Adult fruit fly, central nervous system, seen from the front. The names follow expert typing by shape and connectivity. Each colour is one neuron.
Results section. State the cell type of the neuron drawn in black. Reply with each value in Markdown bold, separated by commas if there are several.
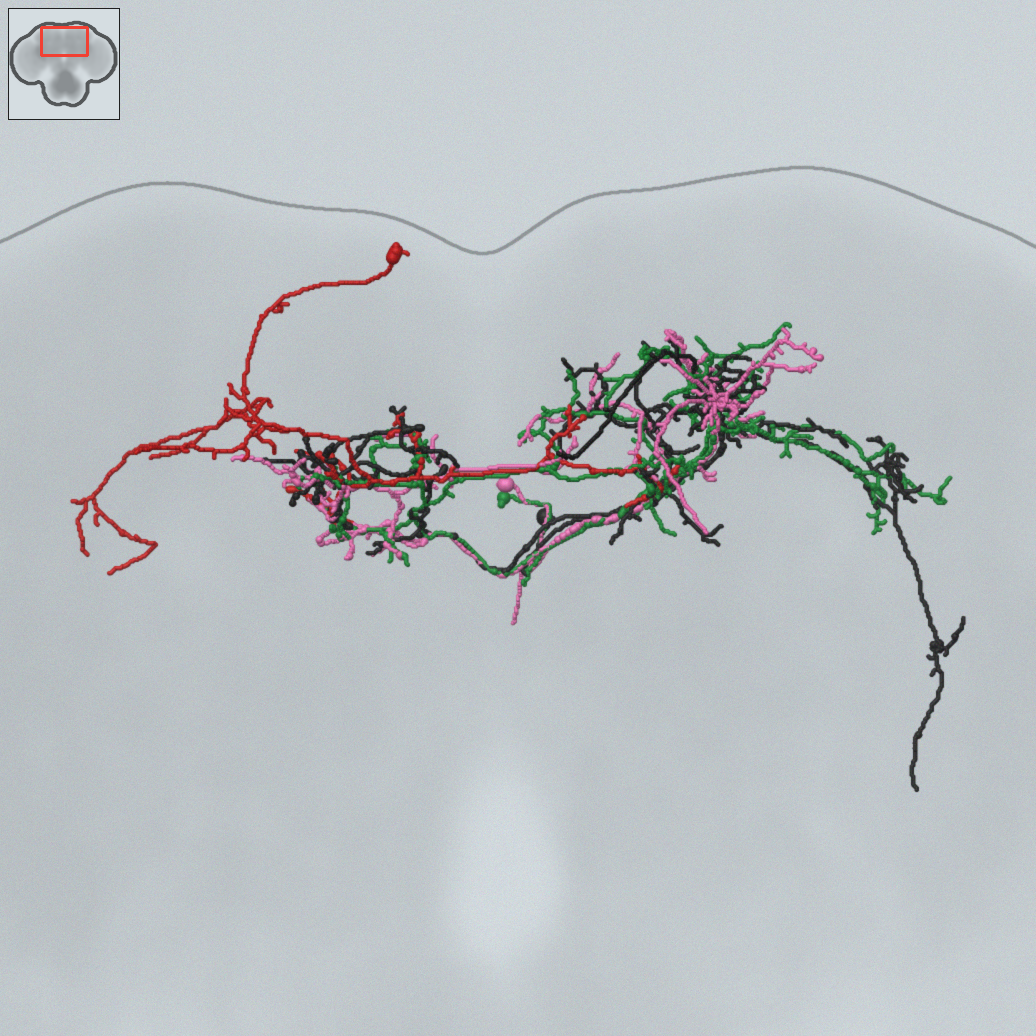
**SMP490**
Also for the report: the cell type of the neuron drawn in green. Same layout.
**SMP491**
